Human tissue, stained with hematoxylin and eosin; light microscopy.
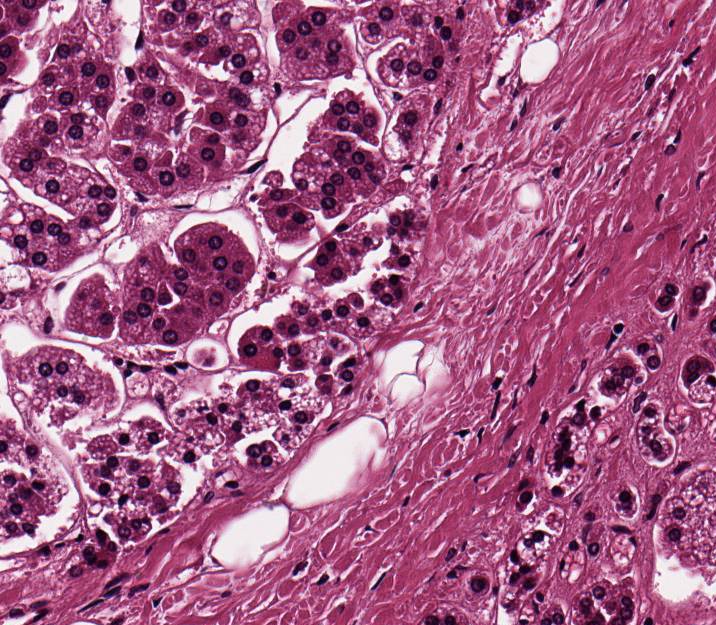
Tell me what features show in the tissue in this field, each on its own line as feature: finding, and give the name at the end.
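Cells: polygonal, abundant granular to finely vacuolated pink-purple cytoplasm
Nuclei: round, dark, one prominent central nucleolus each
Lower right: small nests of these cells within the fibrous band
Lumens: none within the nests
Tissue: adrenal gland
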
